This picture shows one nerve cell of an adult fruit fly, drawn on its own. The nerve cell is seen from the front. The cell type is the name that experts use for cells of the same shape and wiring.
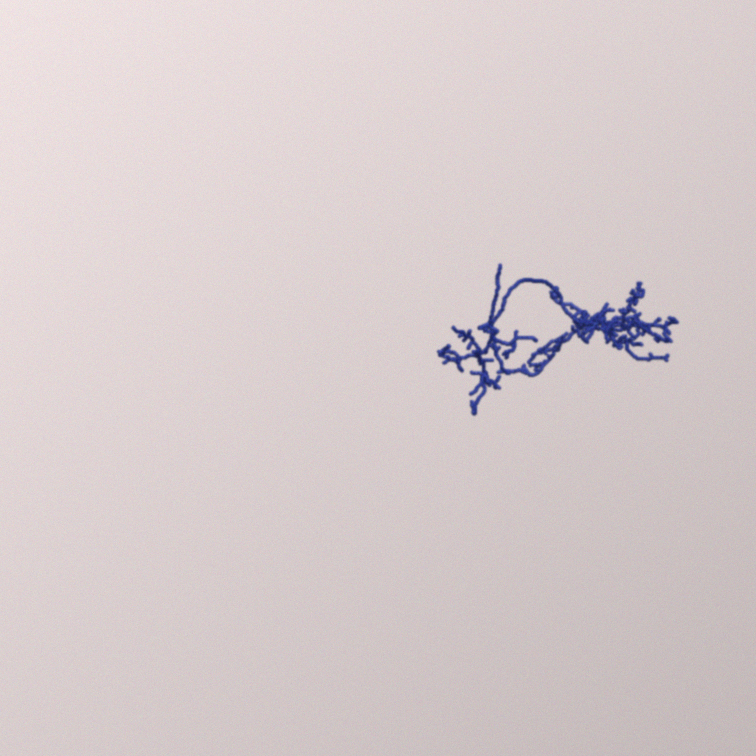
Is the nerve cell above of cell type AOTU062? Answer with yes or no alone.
no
